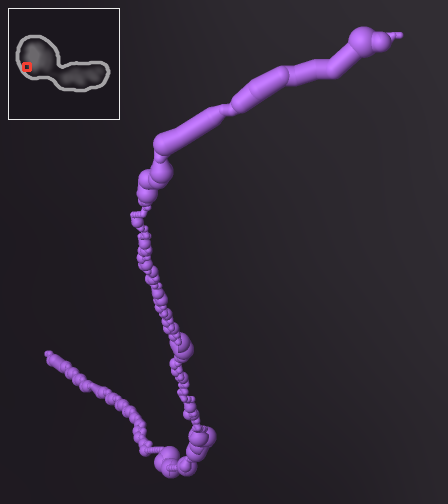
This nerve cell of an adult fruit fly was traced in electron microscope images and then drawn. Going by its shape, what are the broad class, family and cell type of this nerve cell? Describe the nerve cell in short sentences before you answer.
There are a dozen or fewer branch ends. In this view it is about as wide as it is tall. Its broad class is photoreceptor or other optic-lobe sensory neuron. The name of its family is class visual. The cell type is R8p.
